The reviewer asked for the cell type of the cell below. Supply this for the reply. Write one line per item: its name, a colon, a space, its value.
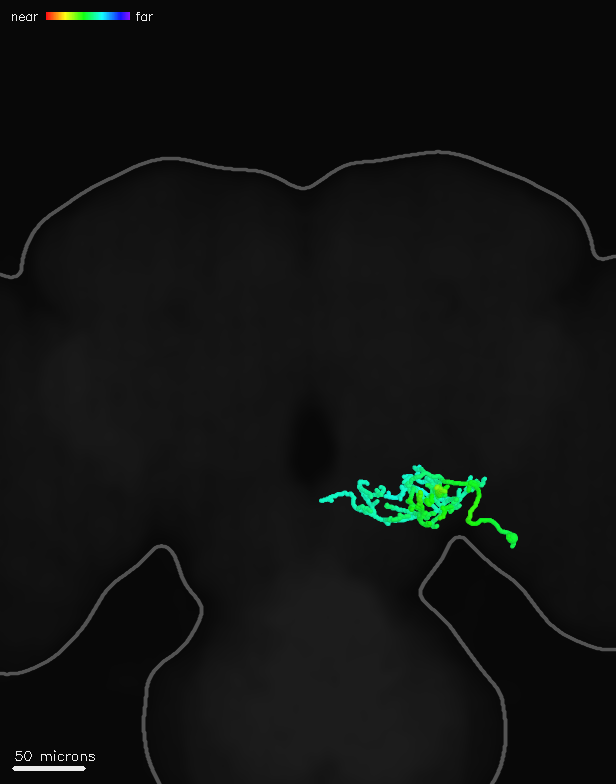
cell type: CB1942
